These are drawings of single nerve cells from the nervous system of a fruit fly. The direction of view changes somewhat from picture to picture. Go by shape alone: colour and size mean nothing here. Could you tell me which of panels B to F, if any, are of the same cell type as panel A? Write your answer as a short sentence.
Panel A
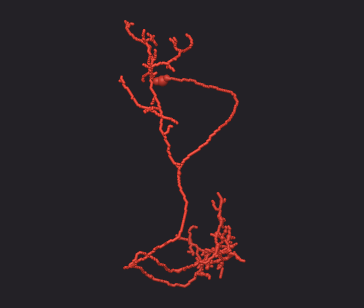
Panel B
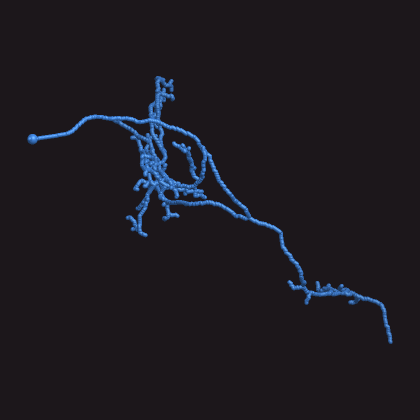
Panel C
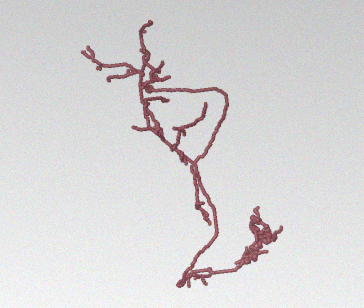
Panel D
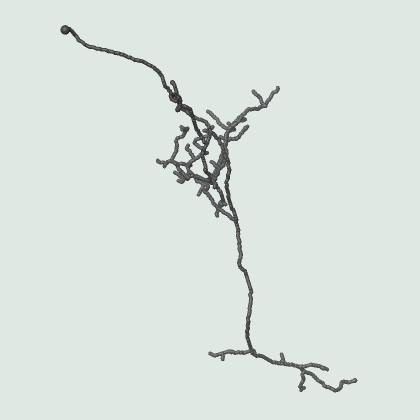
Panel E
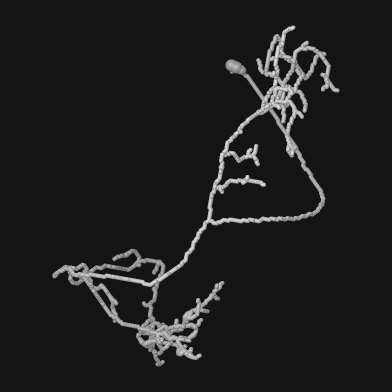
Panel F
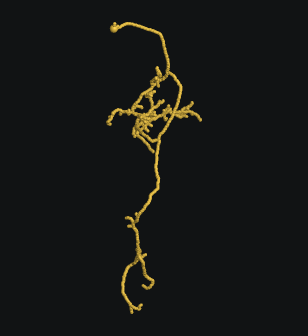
Panel C and panel E are of the same cell type.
